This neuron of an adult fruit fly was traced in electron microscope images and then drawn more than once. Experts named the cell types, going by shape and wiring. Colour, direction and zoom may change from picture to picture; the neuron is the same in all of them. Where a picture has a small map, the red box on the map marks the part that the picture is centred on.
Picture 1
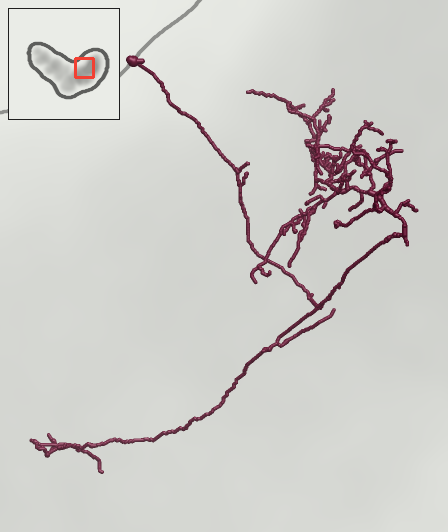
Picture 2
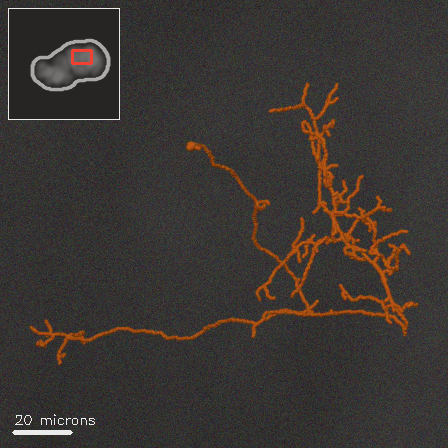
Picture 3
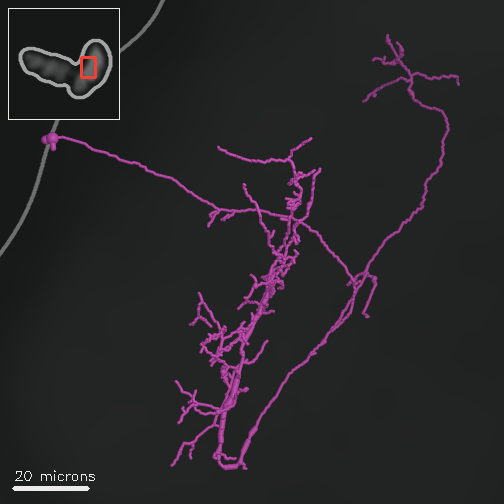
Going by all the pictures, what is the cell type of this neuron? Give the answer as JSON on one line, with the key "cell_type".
{"cell_type": "CB1649"}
